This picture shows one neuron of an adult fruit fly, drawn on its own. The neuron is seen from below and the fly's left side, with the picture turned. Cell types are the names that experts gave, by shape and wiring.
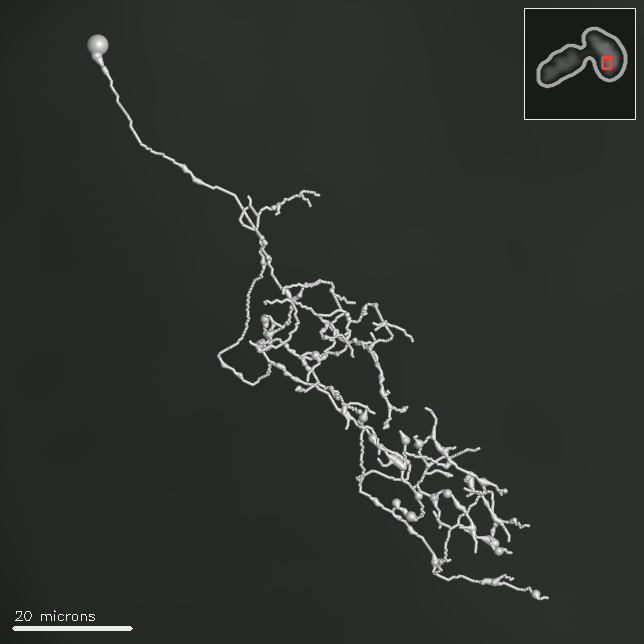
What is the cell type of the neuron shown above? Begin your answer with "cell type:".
cell type: Li18b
